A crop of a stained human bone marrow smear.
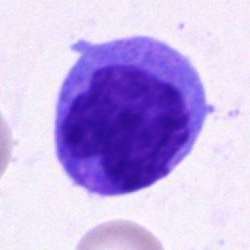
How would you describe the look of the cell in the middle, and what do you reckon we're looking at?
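I notice a small blunt projection jutting from the upper left edge. The large nucleus fills most of the cell and sits lower left, leaving the widest cytoplasm rim along the top. Dark purple chromatin clumps into patches, paler between. I'd call it a monocyte.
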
